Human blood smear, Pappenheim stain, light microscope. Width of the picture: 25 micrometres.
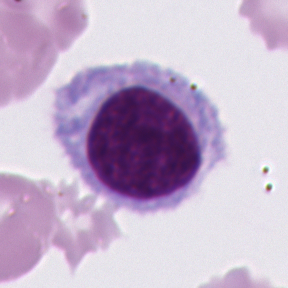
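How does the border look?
Ragged and fuzzy, with lots of small irregular bumps; the cell's about 16 by 13 micrometres.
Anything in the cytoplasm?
No vacuoles; it's pale greyish-blue, with a paler band right around the nucleus.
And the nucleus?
Round, about 10 micrometres across, filling about 50% of the cell's area.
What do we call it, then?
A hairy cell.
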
